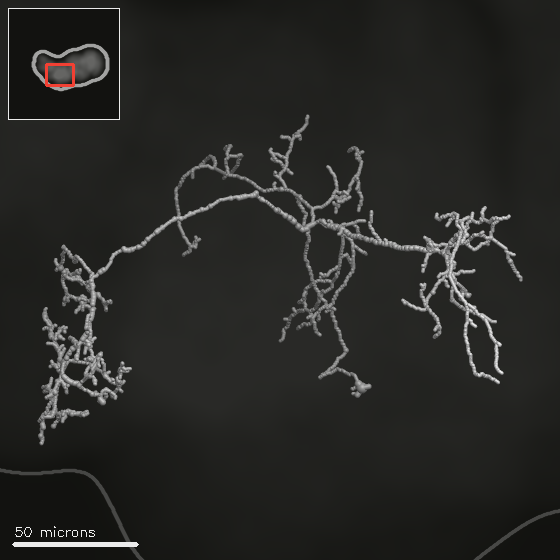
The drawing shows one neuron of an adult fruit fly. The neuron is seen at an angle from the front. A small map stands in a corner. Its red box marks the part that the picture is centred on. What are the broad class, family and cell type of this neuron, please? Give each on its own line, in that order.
nerve-cord intrinsic neuron
hemilineage 07B
IN07B029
